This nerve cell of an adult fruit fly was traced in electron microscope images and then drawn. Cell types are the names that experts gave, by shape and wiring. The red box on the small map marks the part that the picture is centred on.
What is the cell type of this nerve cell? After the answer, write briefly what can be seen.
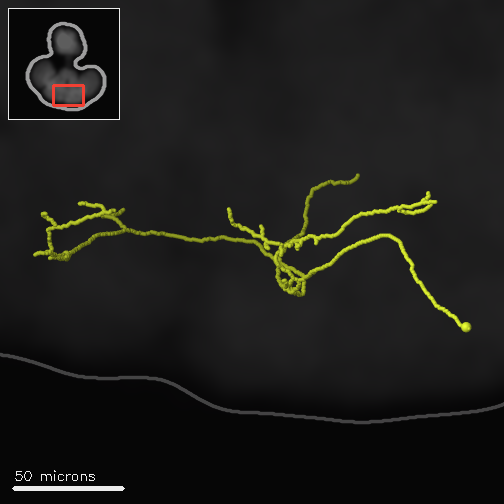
It is of cell type ATL013. Its broad class is central-brain intrinsic neuron. From left to right in the picture it spans about 200 microns. In this view it is more than twice as wide as it is tall.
